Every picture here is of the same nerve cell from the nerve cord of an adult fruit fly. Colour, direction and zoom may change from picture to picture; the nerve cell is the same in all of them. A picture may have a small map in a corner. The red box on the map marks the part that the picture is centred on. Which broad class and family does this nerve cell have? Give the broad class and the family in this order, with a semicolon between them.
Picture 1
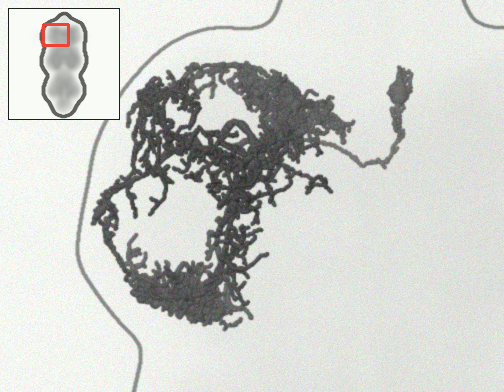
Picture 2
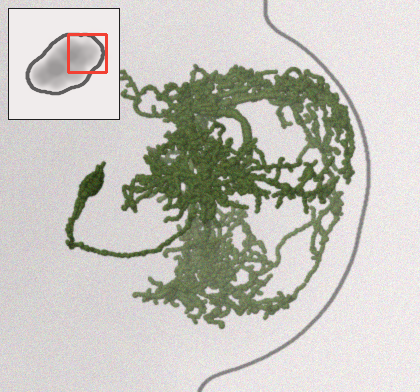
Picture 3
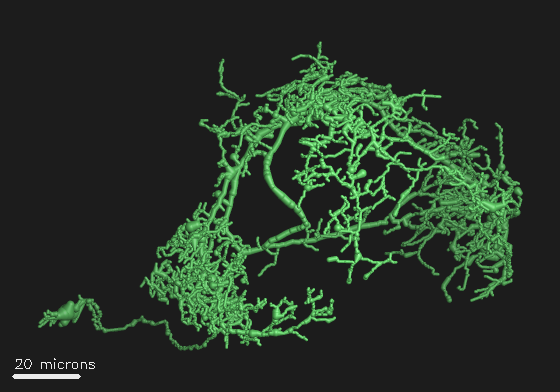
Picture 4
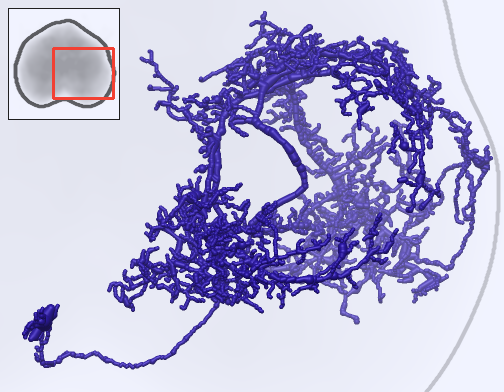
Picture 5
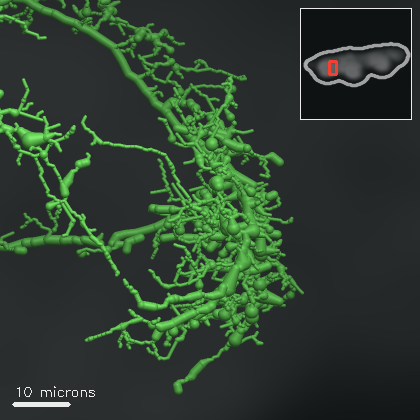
nerve-cord intrinsic neuron; hemilineage 13B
